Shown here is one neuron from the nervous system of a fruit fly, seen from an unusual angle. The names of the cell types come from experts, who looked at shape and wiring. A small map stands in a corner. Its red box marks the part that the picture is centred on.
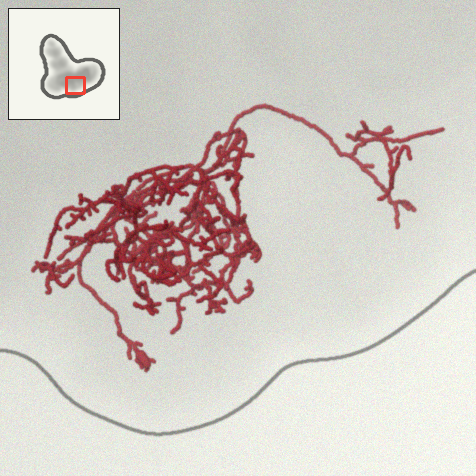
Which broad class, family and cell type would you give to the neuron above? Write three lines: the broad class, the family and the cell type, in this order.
central-brain intrinsic neuron
hemilineage ALv2
v2LN3A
